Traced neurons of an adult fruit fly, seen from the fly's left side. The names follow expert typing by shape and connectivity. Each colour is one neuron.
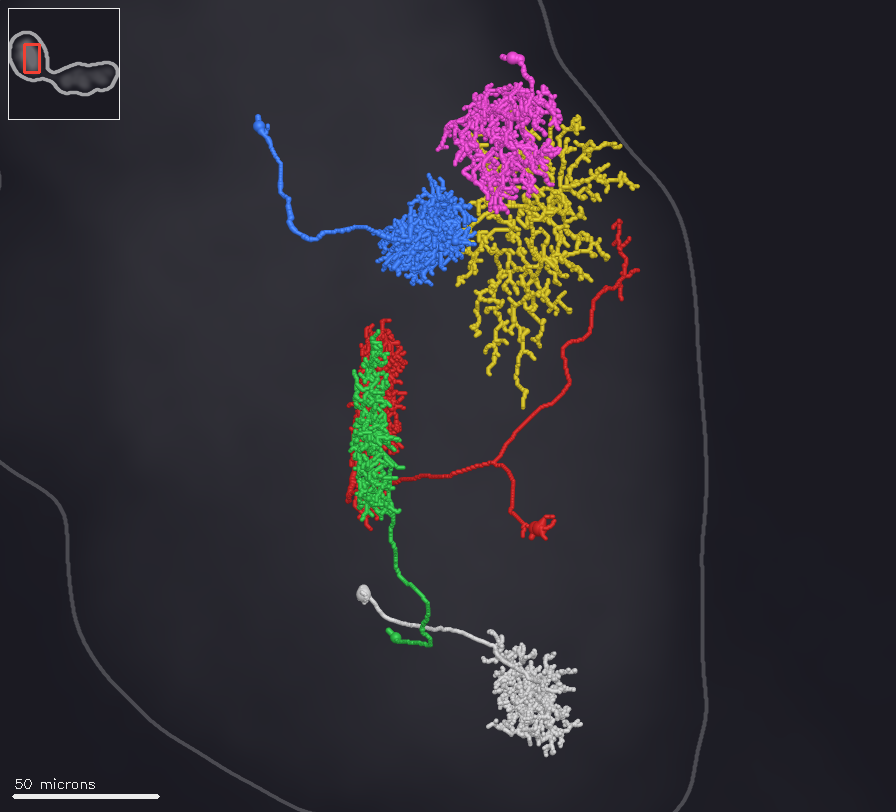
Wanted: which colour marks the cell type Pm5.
white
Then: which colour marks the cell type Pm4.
blue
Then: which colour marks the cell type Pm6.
yellow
